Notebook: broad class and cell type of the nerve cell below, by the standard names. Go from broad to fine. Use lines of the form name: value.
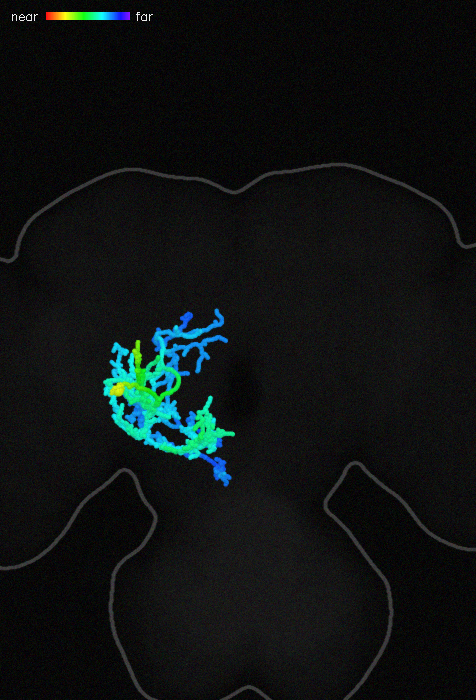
broad class: central-brain intrinsic neuron
cell type: WED006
